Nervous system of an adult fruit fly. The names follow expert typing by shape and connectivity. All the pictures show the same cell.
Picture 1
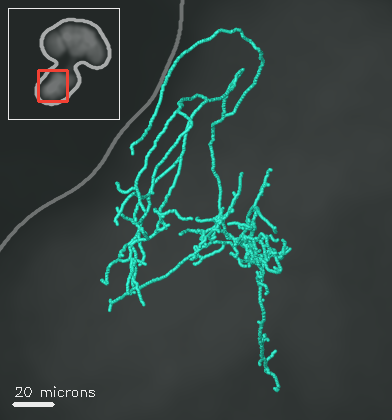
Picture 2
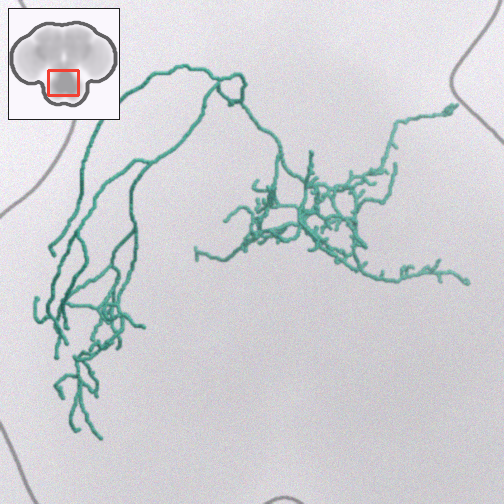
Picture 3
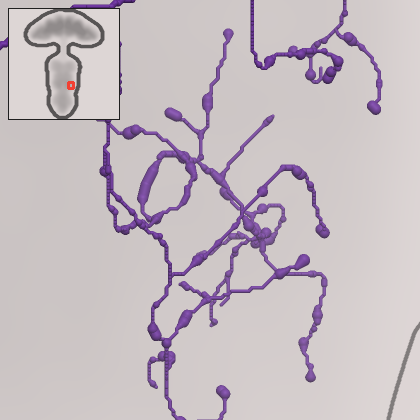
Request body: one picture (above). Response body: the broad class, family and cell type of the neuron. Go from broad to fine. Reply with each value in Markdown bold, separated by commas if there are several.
**nerve-cord intrinsic neuron**, **hemilineage 18B**, **IN18B036**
